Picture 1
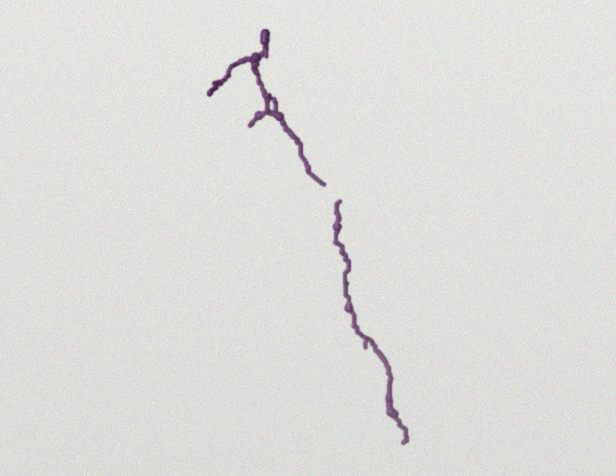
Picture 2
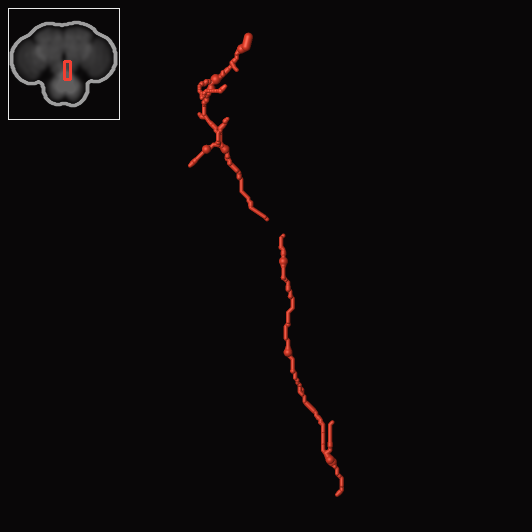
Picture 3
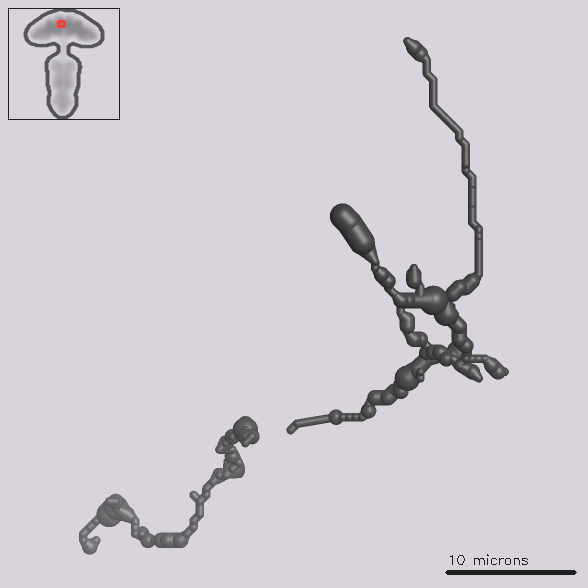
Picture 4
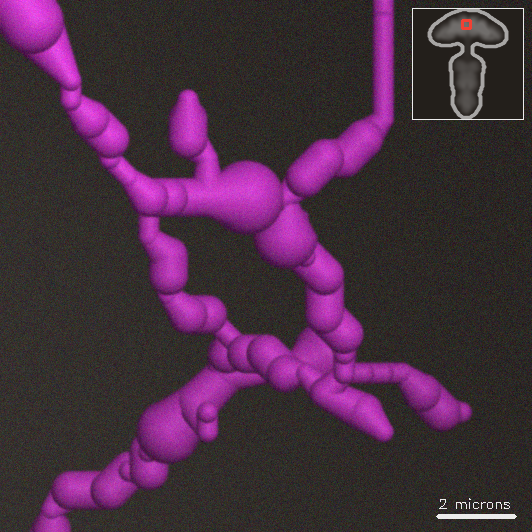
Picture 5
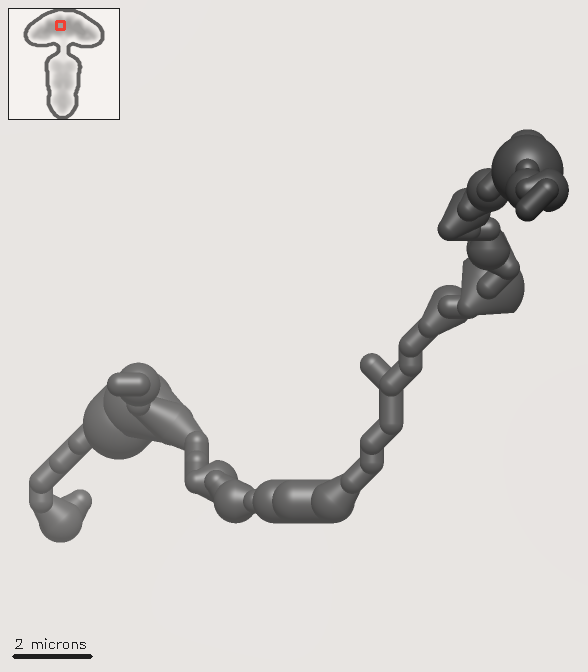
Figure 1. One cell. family: class gustatory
